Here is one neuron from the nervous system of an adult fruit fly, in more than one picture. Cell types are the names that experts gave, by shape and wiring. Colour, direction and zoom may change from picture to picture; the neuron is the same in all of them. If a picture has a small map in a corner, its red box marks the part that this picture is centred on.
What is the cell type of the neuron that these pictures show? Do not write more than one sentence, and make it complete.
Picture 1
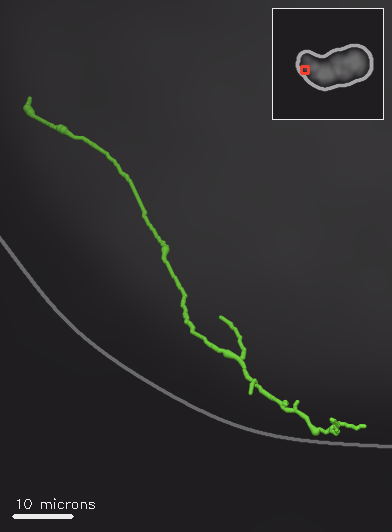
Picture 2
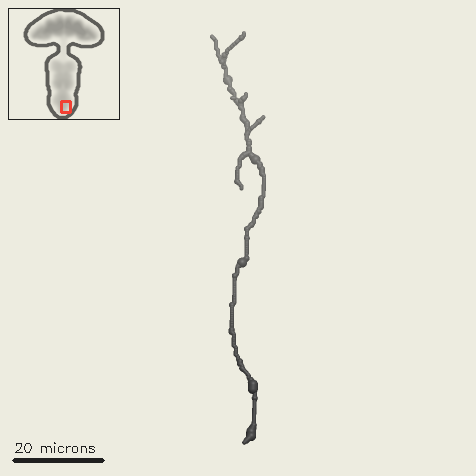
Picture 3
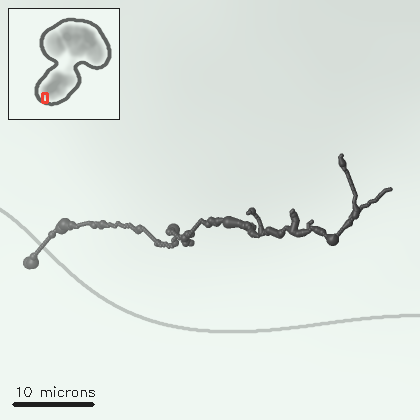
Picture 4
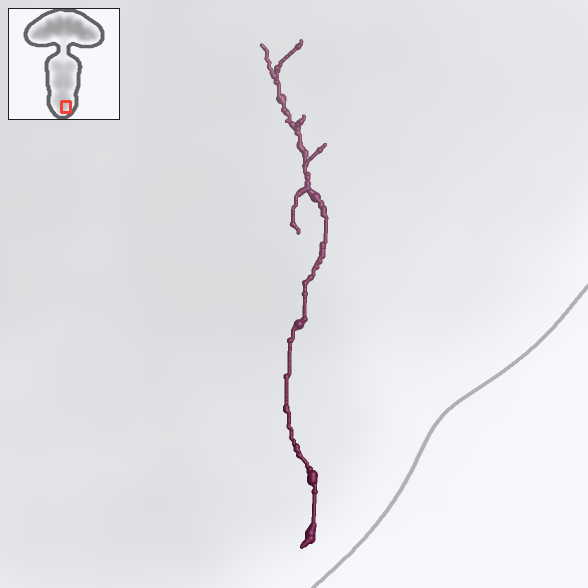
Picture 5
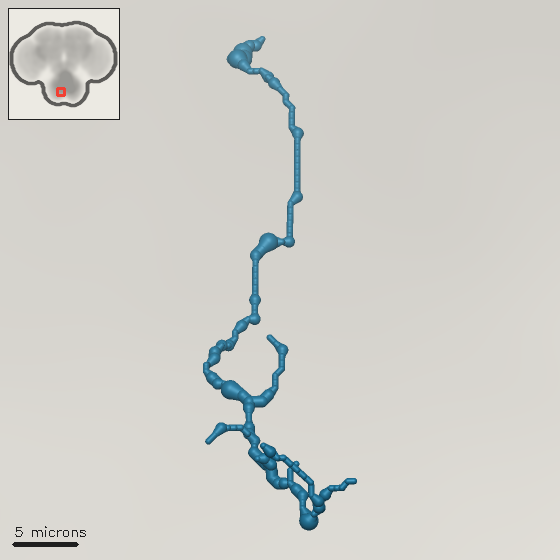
It is the cell type SNta28 to which this neuron belongs.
